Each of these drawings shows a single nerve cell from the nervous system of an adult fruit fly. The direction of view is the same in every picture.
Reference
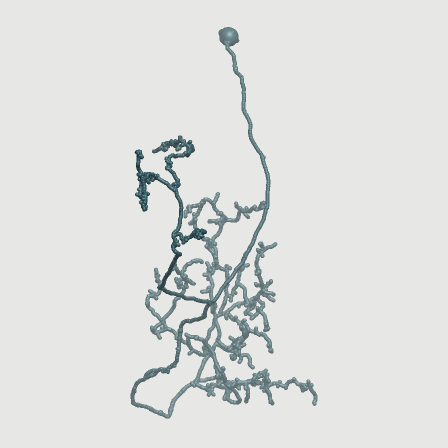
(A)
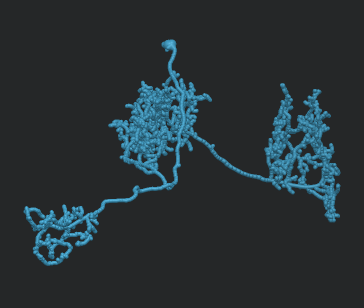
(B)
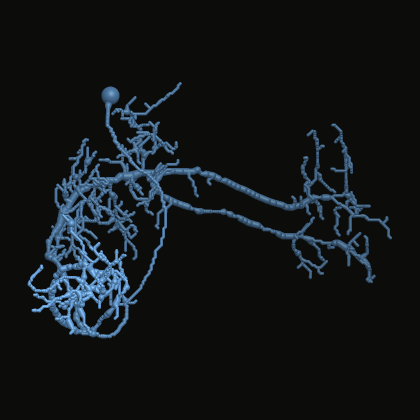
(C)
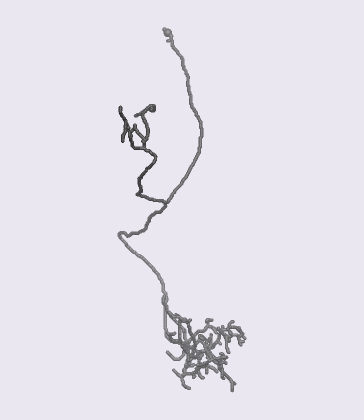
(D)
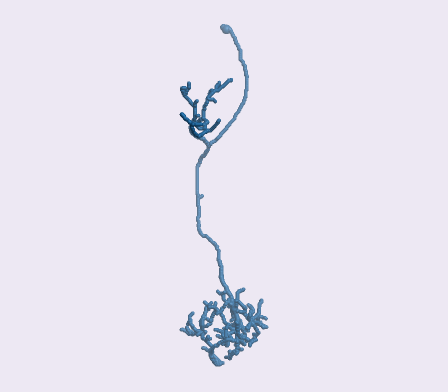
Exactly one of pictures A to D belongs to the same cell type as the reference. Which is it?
Picture C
